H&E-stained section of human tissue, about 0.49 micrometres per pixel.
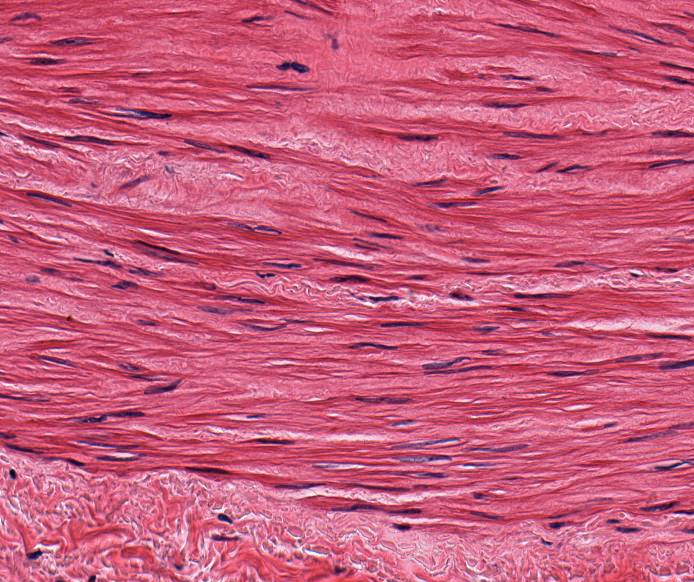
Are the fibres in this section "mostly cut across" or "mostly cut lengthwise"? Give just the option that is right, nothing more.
Mostly cut lengthwise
